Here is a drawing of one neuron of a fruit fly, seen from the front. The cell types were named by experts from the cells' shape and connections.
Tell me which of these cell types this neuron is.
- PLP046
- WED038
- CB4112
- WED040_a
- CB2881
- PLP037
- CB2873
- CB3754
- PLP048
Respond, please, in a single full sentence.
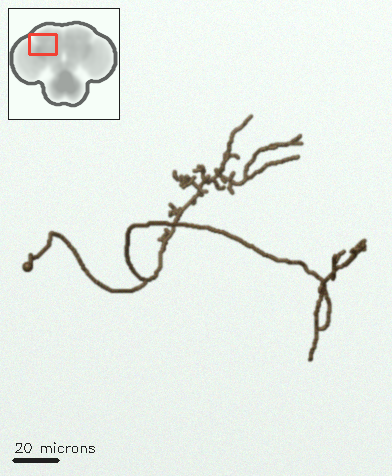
The neuron is of cell type CB4112.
